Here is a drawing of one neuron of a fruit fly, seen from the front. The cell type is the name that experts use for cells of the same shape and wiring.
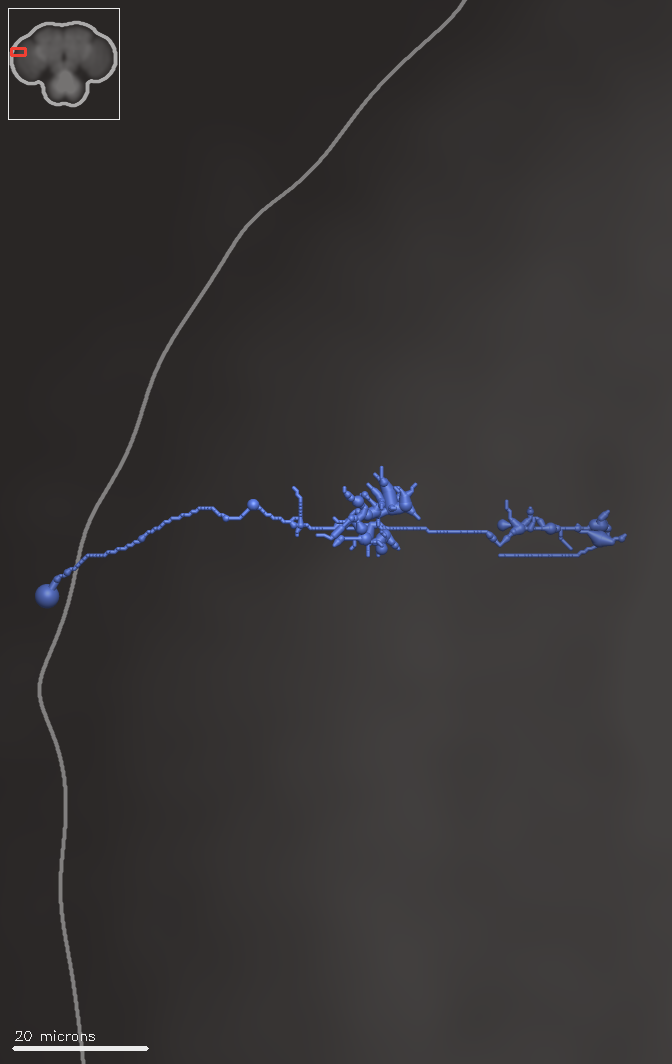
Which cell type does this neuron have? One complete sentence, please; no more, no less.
This neuron falls under the cell type Mi9.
